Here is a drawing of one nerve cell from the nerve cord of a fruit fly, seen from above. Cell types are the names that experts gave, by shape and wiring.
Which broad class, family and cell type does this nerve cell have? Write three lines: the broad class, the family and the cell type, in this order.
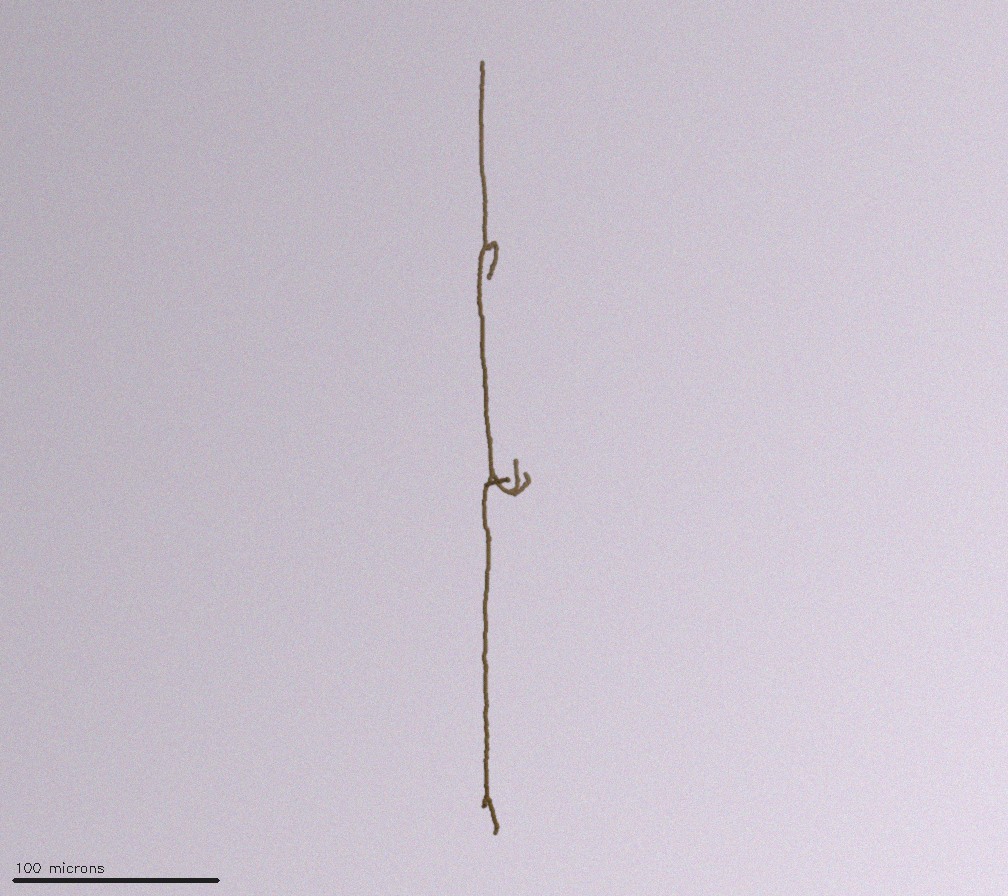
descending neuron
hemilineage DM6_central2
DNpe037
